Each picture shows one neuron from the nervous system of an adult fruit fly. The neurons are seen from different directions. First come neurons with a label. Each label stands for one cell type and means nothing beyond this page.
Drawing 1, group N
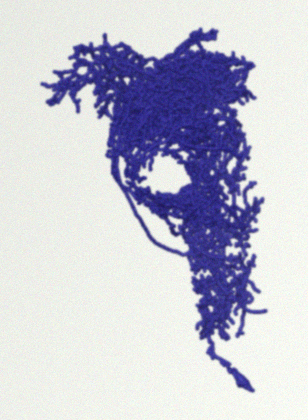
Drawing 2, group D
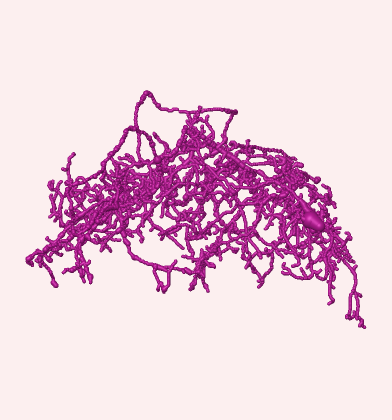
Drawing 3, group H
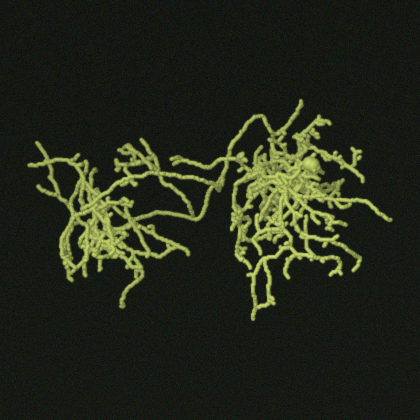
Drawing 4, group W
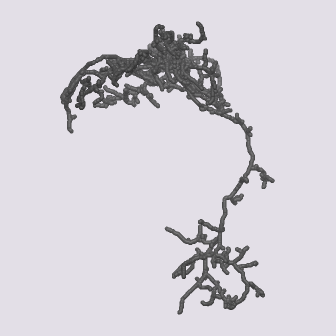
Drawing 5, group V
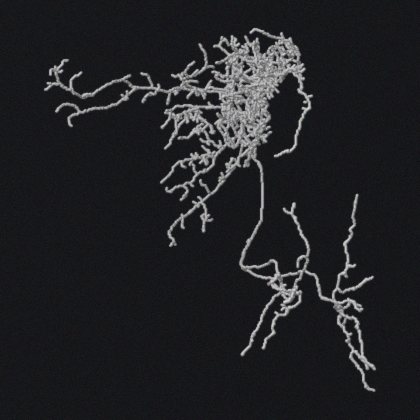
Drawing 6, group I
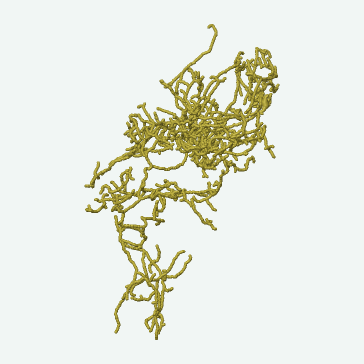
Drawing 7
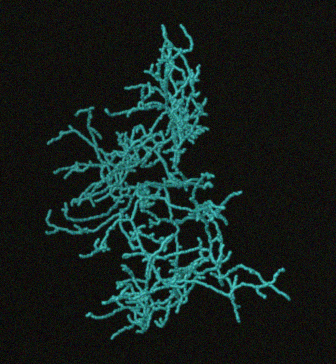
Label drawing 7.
group H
